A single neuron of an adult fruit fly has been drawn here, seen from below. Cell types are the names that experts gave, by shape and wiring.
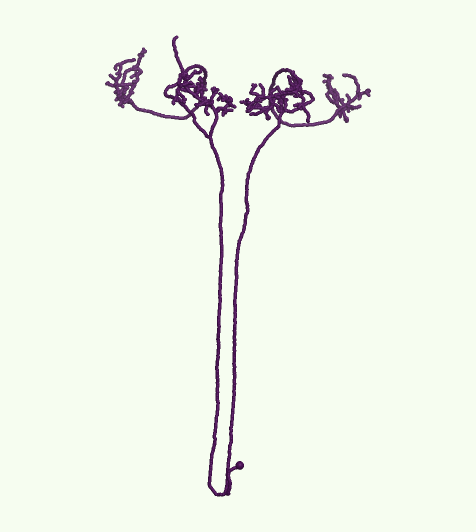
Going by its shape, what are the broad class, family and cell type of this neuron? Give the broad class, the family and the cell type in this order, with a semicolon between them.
ascending neuron; hemilineage 09B; AN09B059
